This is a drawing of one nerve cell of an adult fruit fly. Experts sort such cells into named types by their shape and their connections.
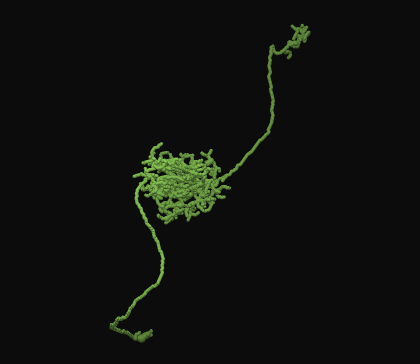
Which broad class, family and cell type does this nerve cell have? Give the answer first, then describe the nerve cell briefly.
This is a central-brain intrinsic neuron. The name of its family is class CX. The cell type is FC2A. The picture shows dozens of branch ends. In this view it is taller than it is wide.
